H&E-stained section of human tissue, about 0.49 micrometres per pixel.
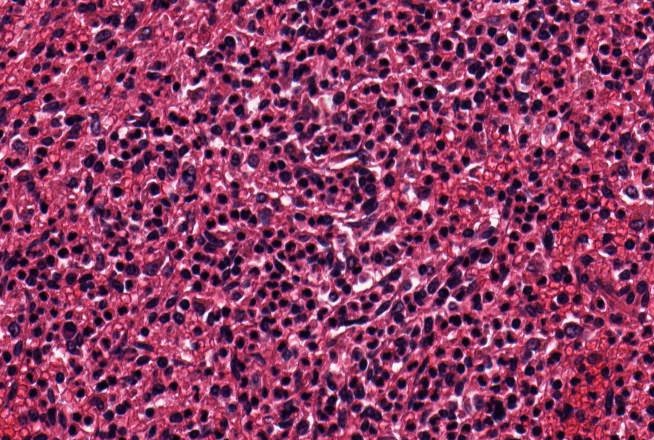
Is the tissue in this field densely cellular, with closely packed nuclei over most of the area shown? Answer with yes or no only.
Yes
